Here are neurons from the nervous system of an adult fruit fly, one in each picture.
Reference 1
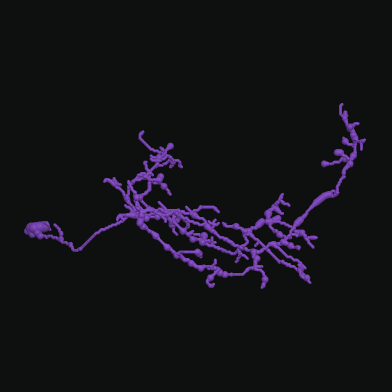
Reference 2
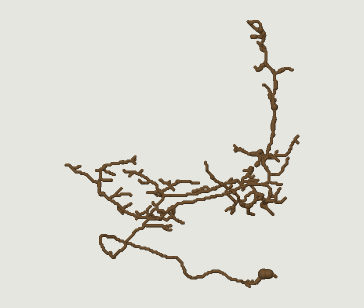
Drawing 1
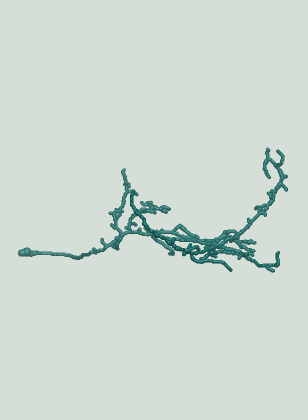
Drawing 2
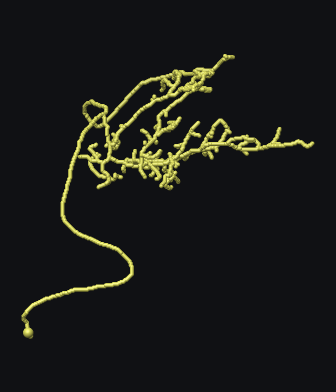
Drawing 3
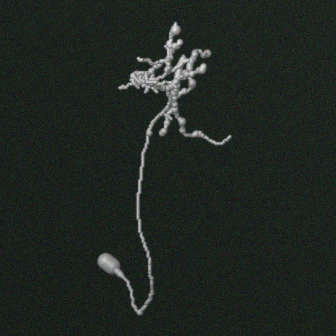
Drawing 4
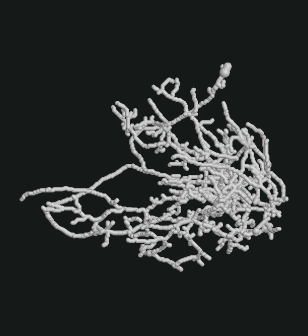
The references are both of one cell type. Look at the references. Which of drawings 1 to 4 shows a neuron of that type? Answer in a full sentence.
The neuron in drawing 1 is of the same cell type.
